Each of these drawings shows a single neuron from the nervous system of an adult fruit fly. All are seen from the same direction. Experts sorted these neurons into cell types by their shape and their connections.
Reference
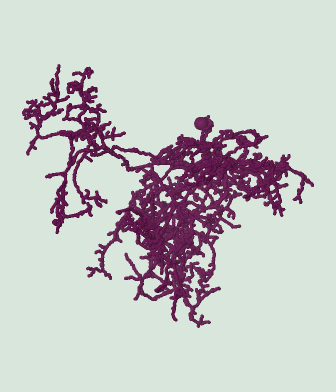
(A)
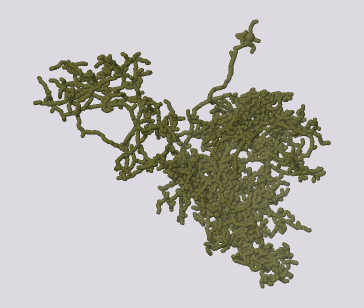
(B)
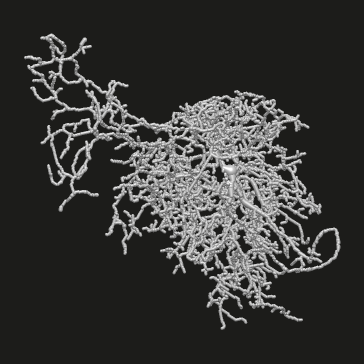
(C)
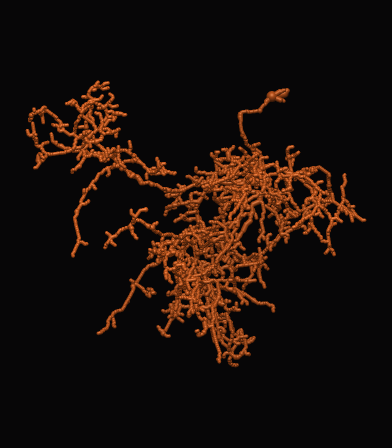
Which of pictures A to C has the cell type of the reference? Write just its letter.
C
